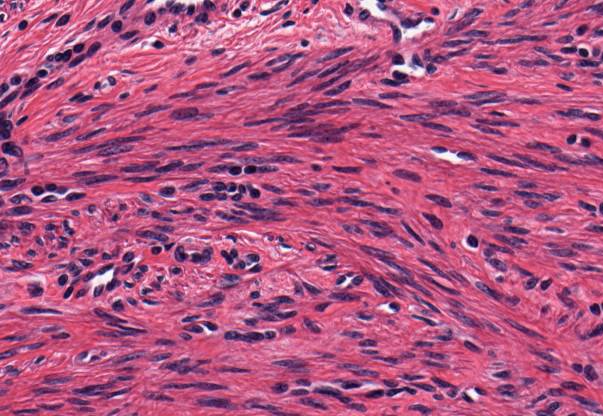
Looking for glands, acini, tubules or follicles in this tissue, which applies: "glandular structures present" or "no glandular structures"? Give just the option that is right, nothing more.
No glandular structures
